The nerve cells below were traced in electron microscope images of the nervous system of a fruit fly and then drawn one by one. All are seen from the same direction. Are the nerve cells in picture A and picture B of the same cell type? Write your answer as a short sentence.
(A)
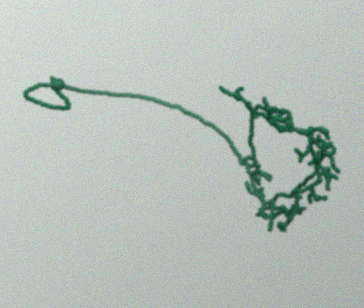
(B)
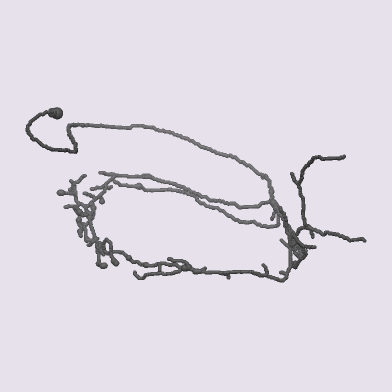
They are of different cell types.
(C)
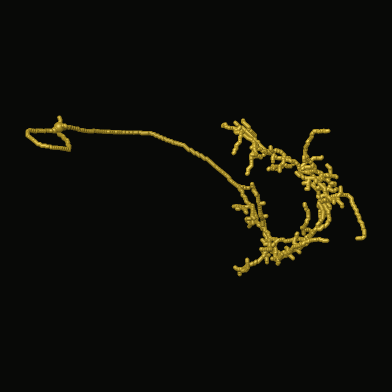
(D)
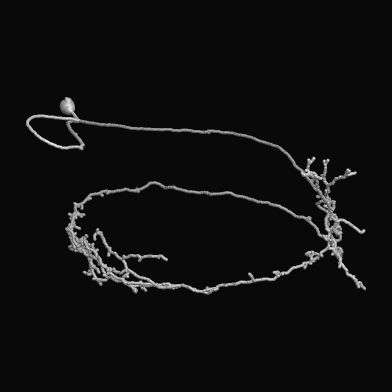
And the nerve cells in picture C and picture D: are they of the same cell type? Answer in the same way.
They are of different cell types.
